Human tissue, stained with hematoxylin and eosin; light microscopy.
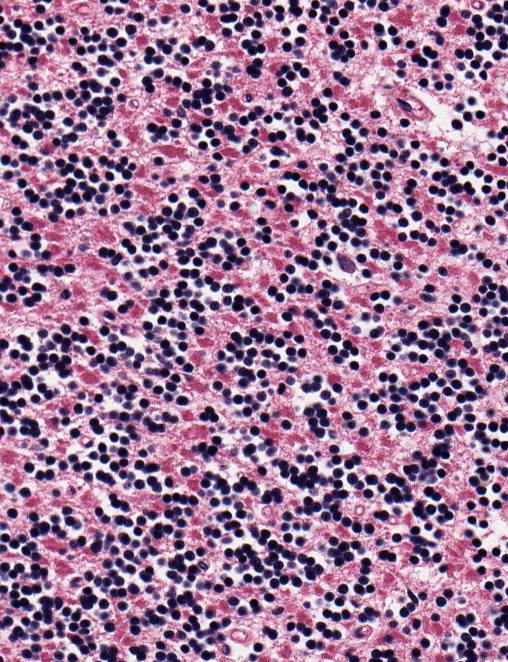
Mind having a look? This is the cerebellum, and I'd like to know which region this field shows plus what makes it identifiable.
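This is the granular layer. First, density: small nuclei fill the field closely and evenly, with no layering or boundary. Second, the nuclei: most are small, round and uniformly dark, with scant, barely visible cytoplasm.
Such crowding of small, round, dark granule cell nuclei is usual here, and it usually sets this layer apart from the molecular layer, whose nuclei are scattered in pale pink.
Last, a few small thin-walled vessels appear, one near the upper right corner.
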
